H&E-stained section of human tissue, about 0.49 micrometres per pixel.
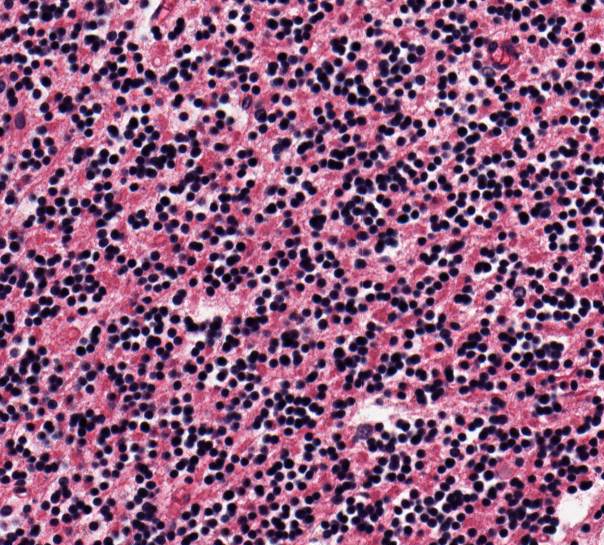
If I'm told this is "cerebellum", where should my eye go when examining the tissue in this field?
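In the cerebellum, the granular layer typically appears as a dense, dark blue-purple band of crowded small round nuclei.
What fits: the field is evenly packed with small, round, uniformly dark nuclei of about equal size, with almost no visible cytoplasm around them.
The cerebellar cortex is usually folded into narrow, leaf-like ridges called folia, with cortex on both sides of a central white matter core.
What doesn't: the field shows no layers, glands or other organised units, so neither folia nor a white matter core is seen.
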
